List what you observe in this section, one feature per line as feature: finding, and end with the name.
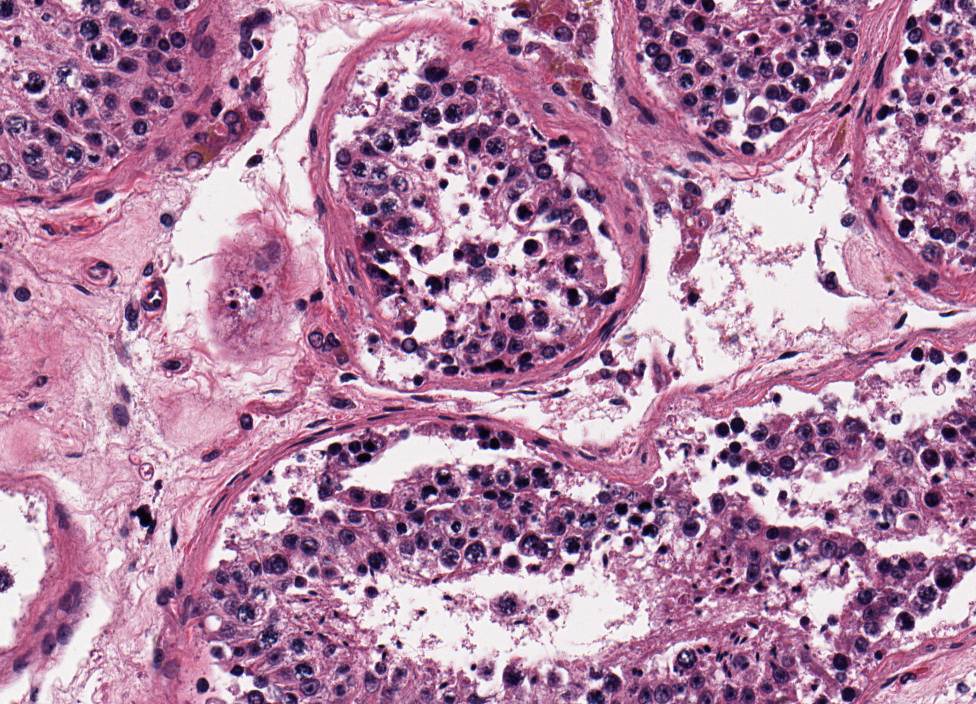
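Tubules: filled with many rounded cells, nuclei round and darkly stained
Tubule contents: loose, among irregular white spaces, many cells detached and floating free
Interstitium, left side: pale pink, loose, sparsely cellular
Deposits: small, golden-brown, in the interstitium near the top edge
Name: testis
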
